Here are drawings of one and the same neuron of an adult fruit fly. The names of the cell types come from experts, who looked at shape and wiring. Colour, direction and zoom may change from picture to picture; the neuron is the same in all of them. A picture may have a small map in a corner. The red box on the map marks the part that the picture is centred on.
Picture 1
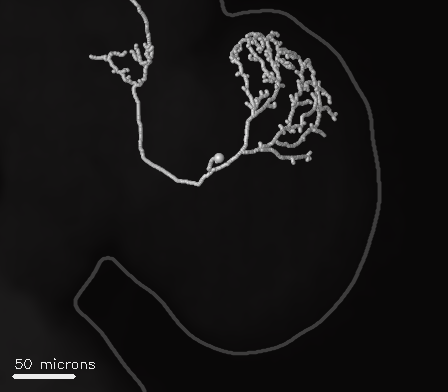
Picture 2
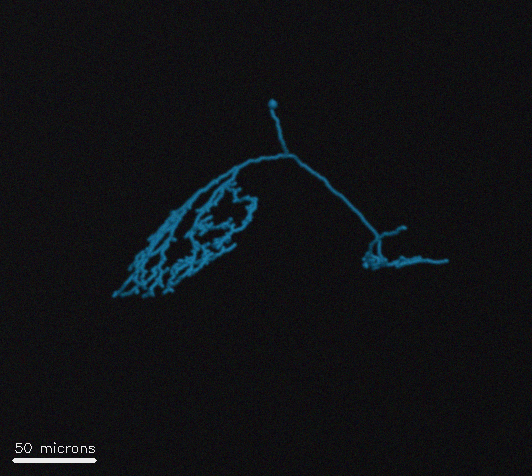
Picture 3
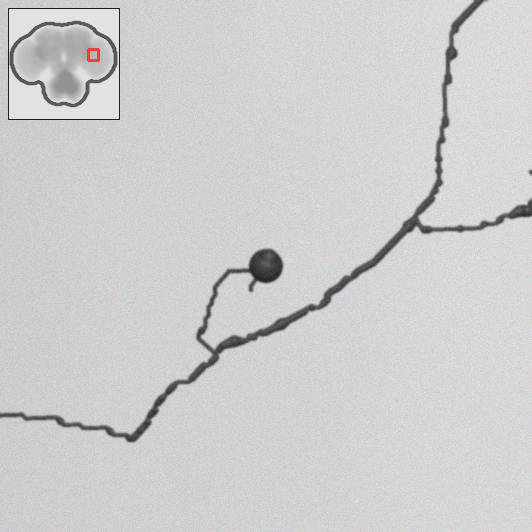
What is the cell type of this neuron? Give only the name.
MeVP31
